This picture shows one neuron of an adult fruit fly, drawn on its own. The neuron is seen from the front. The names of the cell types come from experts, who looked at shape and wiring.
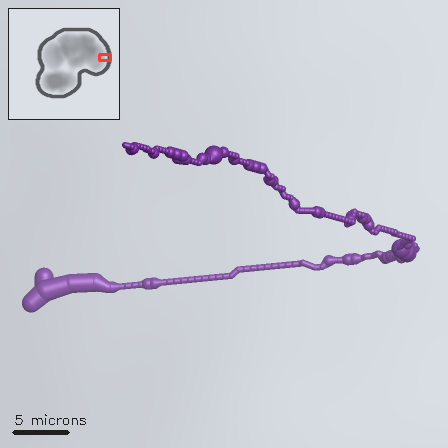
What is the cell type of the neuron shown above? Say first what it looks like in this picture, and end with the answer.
No cell body is drawn. From left to right in the picture it spans about 35 microns. There are a dozen or fewer branch ends. Its broad class is photoreceptor or other optic-lobe sensory neuron. The cell type is R7p.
